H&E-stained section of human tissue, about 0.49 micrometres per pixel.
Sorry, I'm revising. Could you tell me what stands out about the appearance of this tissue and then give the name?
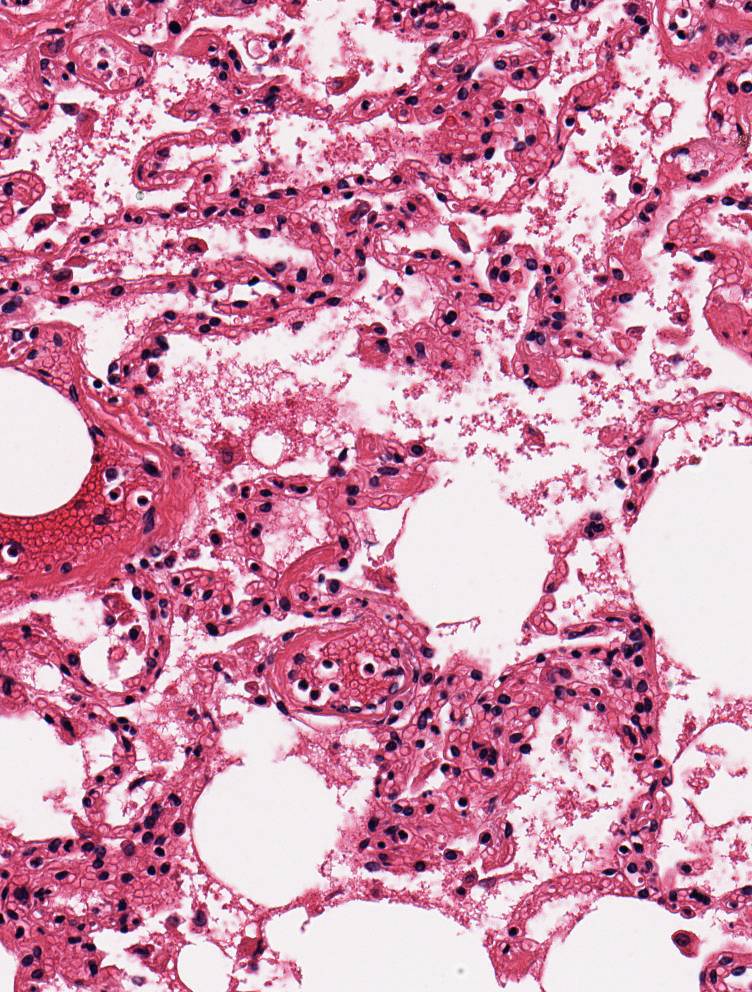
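Thin branching septa network the whole field around irregular open spaces. At the left edge, below the middle, a vessel is densely packed with bright red blood cells. No glands or muscle bundles anywhere. It's lung.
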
